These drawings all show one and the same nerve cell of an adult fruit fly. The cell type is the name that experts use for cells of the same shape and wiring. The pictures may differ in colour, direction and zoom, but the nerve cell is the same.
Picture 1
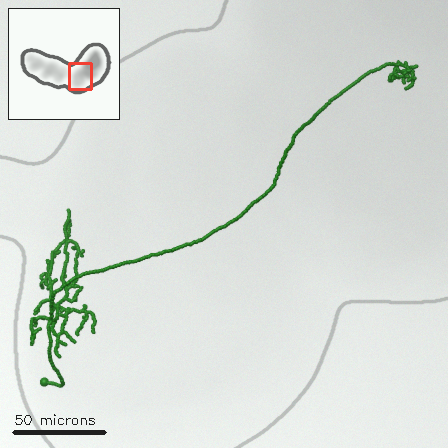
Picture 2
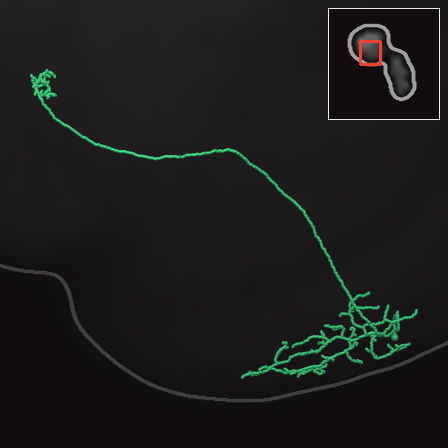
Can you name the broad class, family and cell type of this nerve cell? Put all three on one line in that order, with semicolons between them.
visual projection neuron; MeTu; MeTu2b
